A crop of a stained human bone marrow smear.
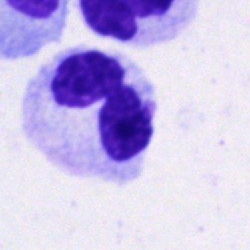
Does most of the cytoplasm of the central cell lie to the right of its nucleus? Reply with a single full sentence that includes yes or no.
No, its nucleus is placed toward the right side of the cell.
